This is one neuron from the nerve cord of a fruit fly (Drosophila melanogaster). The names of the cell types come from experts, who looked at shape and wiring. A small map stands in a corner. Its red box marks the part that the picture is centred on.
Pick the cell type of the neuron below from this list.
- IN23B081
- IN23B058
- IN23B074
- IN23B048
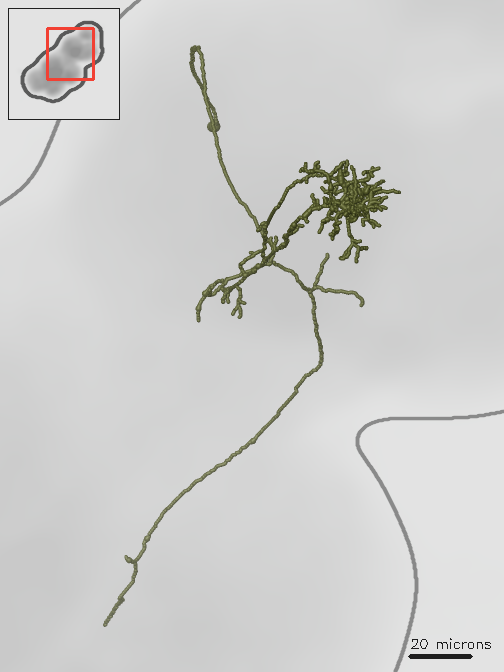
IN23B074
